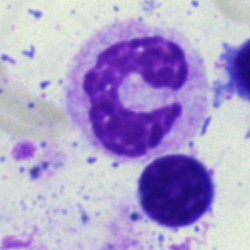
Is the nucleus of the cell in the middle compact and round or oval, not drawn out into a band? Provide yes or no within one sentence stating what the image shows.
No, its nucleus is not round or oval; it is a lobeless curved band.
